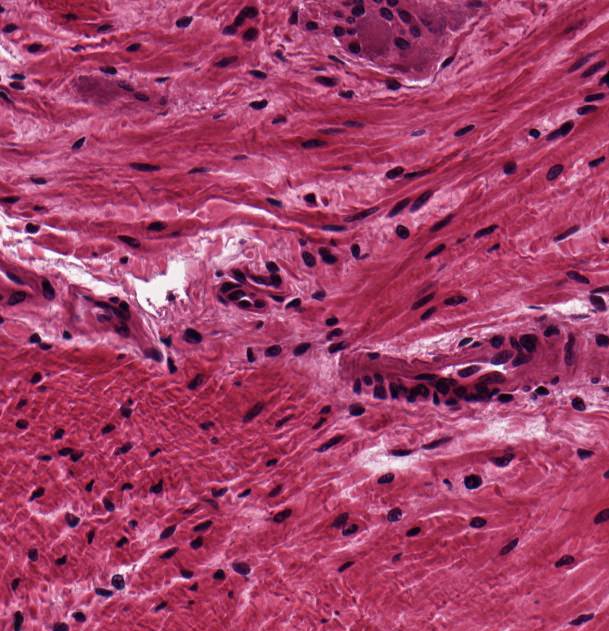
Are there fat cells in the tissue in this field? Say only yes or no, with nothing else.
No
